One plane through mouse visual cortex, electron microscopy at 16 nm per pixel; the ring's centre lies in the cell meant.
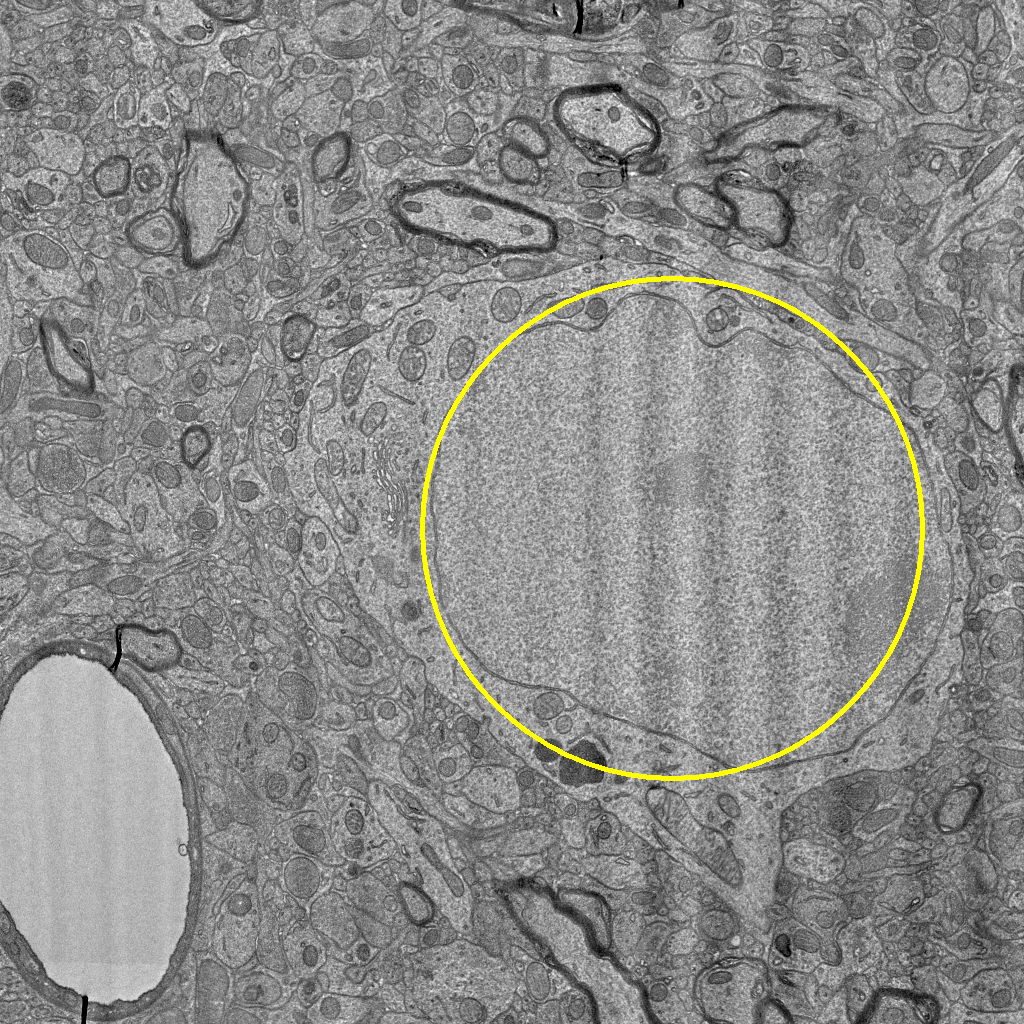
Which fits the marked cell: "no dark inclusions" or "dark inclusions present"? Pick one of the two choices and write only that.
Dark inclusions present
